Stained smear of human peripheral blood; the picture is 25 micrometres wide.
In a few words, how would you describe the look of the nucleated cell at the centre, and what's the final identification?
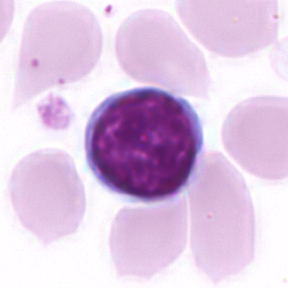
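The cell has a smooth, round outline with no surface projections. It measures about 10 micrometres across, about 1.5 times as wide as a red cell that lies whole in the picture. The nucleus is round in outline, about 9 micrometres across, and shows no indentation or notch. It fills about 80% of the cell's area. Its chromatin is dark purple and coarsely clumped. The cytoplasm is limited to a thin rim around the nucleus. The cell is a typical lymphocyte.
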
